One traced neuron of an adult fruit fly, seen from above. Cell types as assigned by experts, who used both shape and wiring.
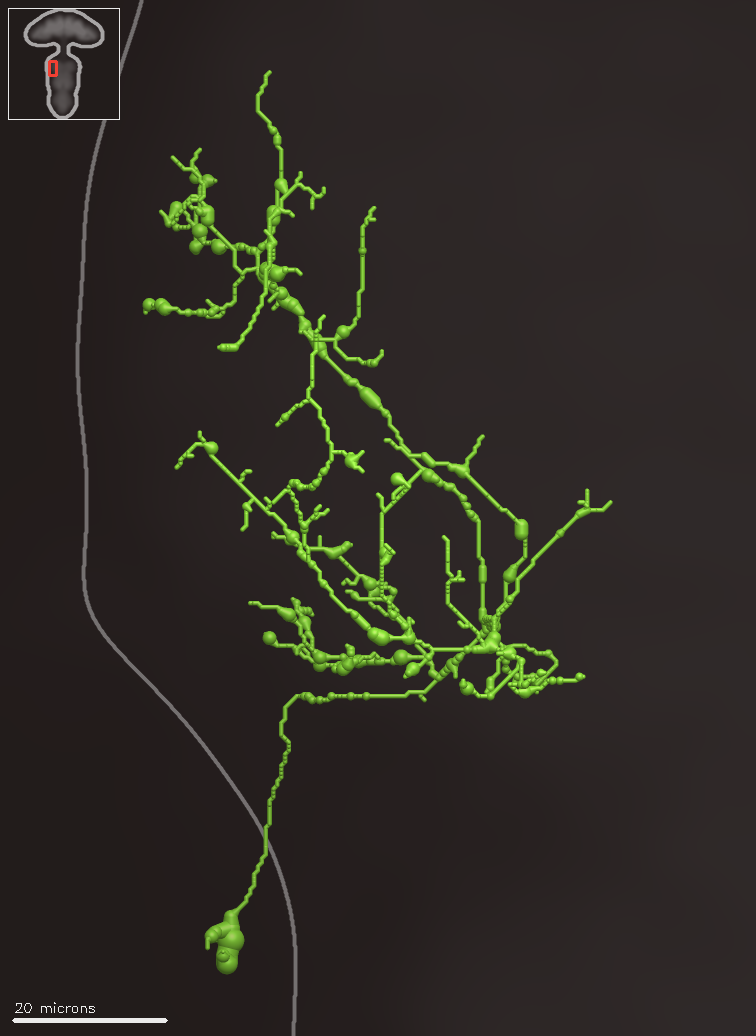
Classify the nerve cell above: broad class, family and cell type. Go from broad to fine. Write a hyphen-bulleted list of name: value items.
- broad class: nerve-cord intrinsic neuron
- family: hemilineage 21A
- cell type: IN21A109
